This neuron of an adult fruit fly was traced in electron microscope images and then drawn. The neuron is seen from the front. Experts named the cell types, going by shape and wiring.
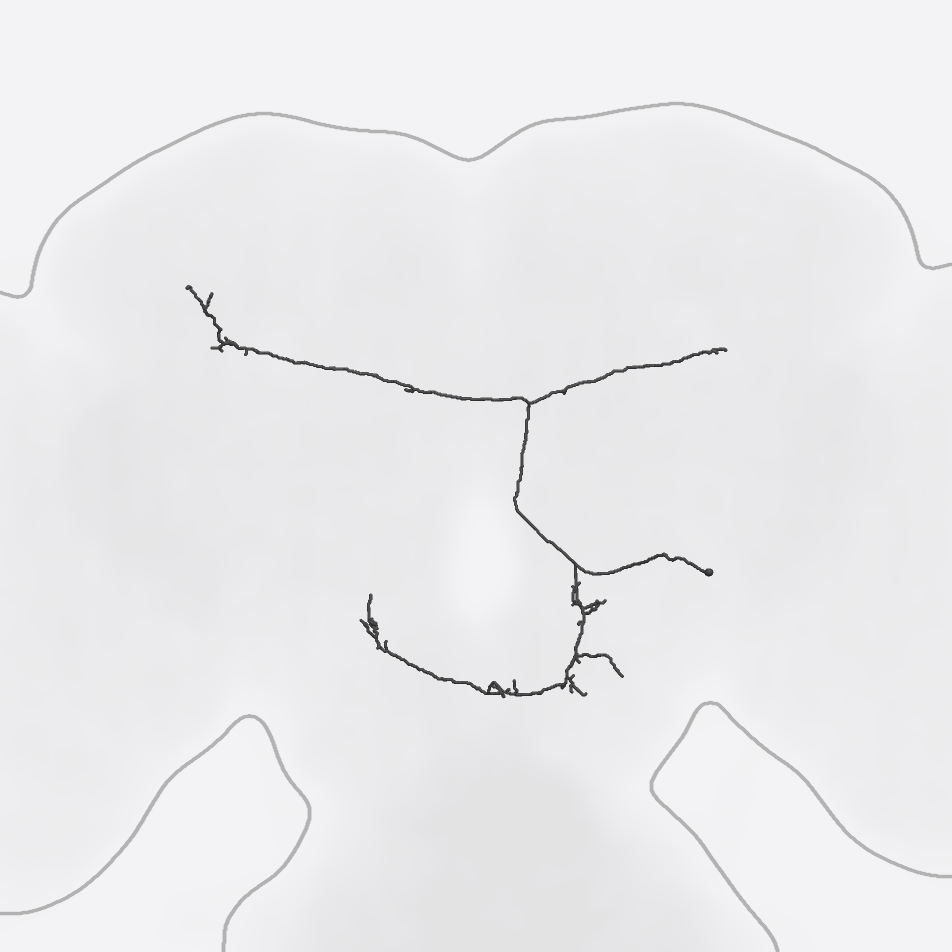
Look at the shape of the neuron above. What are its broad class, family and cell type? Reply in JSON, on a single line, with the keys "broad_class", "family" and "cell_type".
{"broad_class": "central-brain intrinsic neuron", "family": "hemilineage VESa2", "cell_type": "VES037"}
